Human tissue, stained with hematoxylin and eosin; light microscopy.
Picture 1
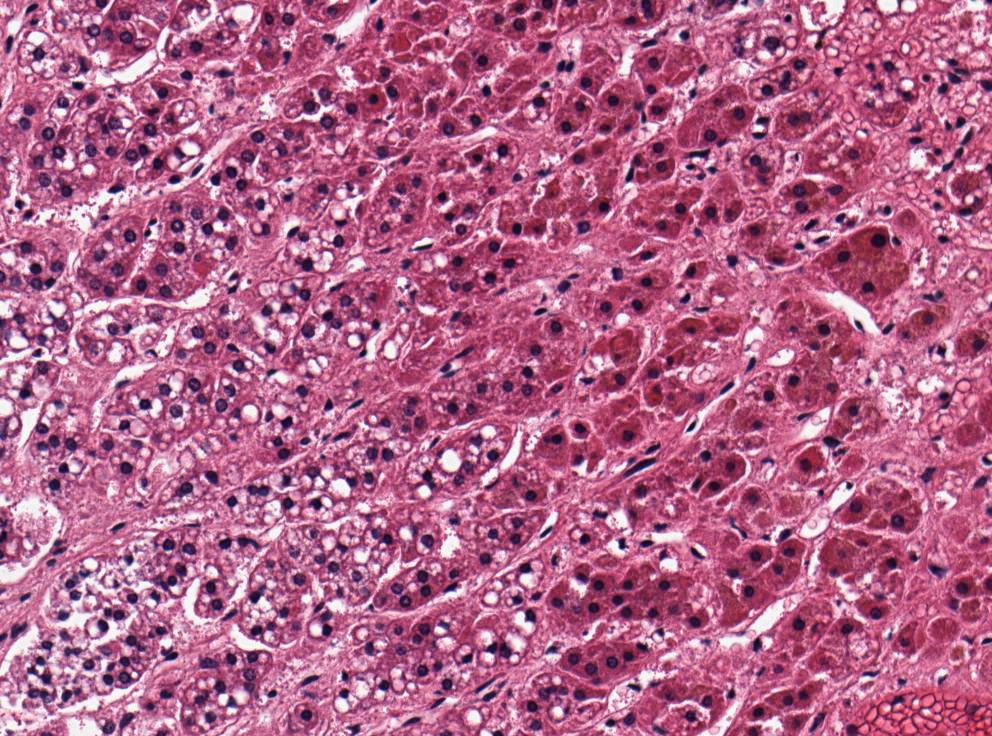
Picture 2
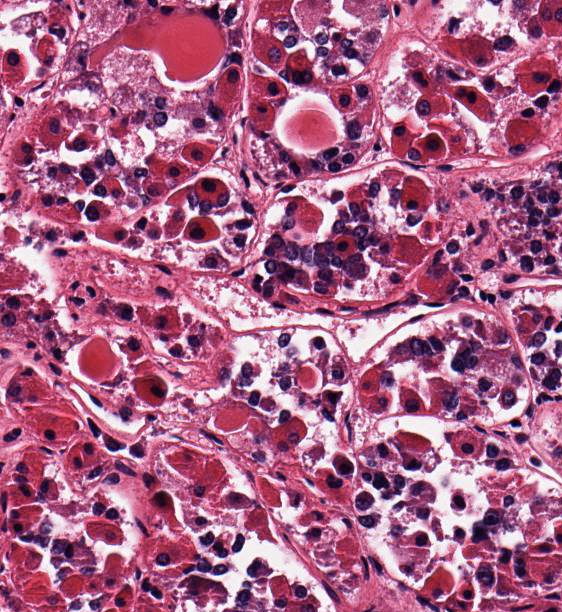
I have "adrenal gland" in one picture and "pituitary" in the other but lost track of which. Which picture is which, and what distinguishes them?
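Identification: picture 1 is the adrenal gland and picture 2 is the pituitary. Cells, picture 1: large, polygonal, with abundant cytoplasm, full of many clear round vacuoles in the left half and denser, deeper pink toward the right. Nuclei, picture 1: round and central, often with a distinct nucleolus. Stroma, picture 1: thin strands between cell groups carrying dark, elongated, spindle-shaped nuclei. Cells, picture 2: many with abundant, intensely eosinophilic red cytoplasm, mixed with others whose cytoplasm is pale, scant or faintly purple. Contents, picture 2: several round homogeneous pink globules in the nests, one at the top left and one at the upper centre. Stroma, picture 2: scant, only delicate thin septa.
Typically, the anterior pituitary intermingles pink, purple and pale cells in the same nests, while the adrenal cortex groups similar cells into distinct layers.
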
